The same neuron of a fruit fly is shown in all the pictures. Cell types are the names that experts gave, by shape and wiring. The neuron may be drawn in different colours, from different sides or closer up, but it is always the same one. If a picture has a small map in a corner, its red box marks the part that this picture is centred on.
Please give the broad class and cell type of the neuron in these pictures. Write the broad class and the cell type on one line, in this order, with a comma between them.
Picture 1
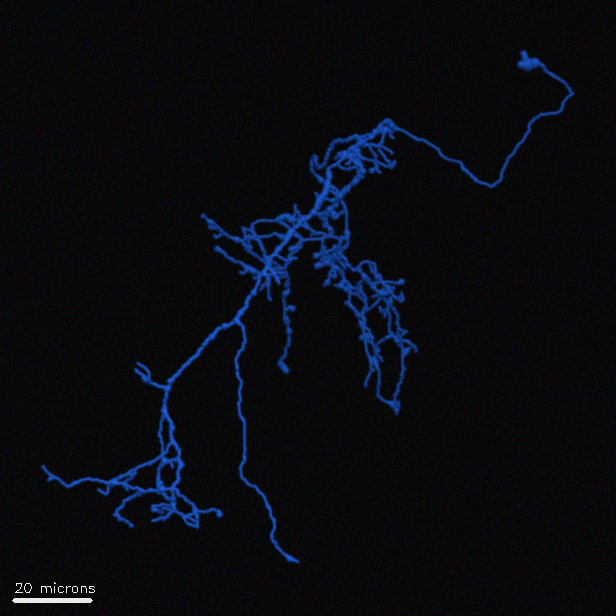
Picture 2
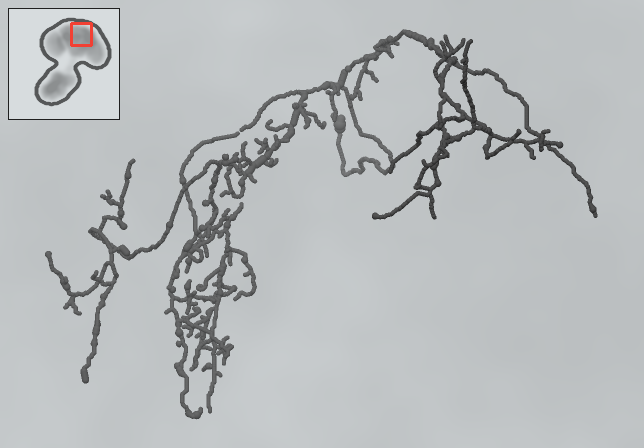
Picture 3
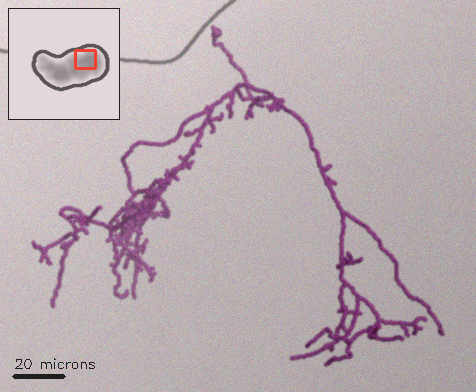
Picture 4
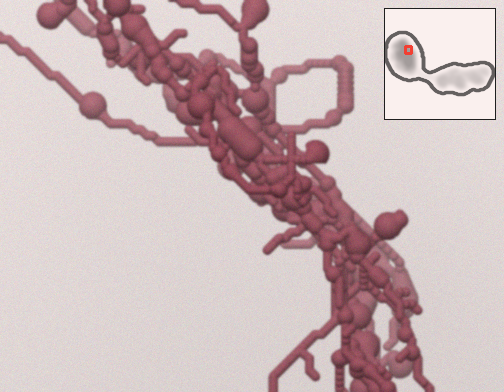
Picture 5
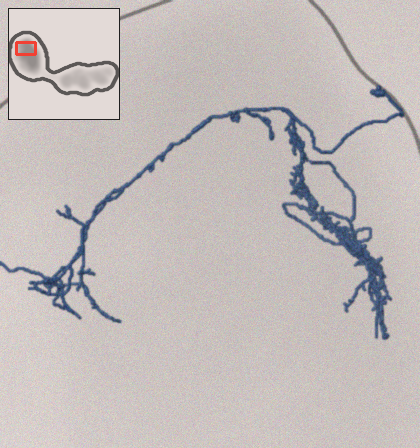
central-brain intrinsic neuron, ATL036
